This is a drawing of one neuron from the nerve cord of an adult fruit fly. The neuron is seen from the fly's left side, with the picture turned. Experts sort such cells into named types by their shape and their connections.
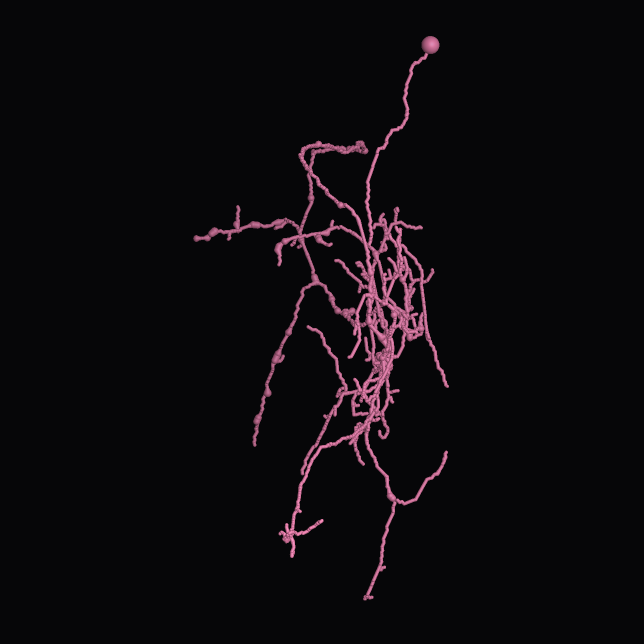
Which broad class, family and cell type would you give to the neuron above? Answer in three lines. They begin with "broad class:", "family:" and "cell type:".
broad class: nerve-cord intrinsic neuron
family: hemilineage 01A
cell type: IN01A069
